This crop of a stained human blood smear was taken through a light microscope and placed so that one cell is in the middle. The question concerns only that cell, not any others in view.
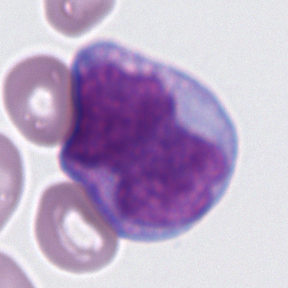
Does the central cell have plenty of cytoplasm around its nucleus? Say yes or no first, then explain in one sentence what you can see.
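No. The nucleus fills most of the cell.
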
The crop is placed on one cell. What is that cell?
atypical promyelocyte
